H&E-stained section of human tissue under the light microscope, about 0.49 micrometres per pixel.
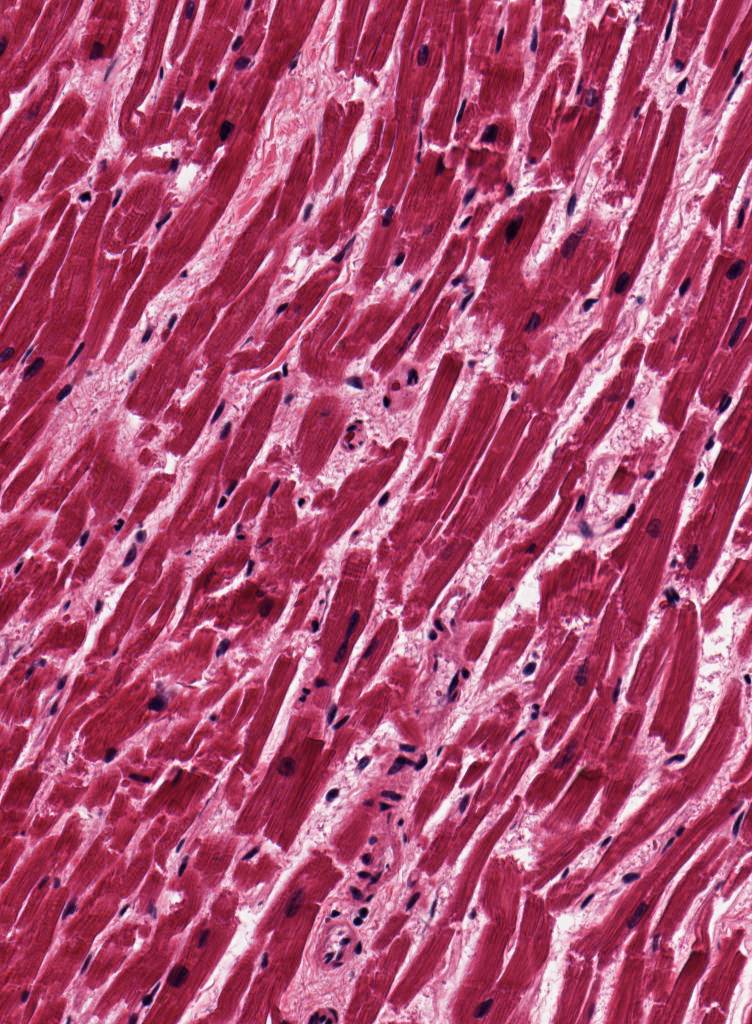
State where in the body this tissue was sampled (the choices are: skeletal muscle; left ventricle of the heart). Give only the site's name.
left ventricle of the heart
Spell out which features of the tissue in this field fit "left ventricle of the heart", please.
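This field is left ventricle of the heart, and two features in it fit that name.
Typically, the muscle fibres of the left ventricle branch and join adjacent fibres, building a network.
Here, many fibres branch and join their neighbours in just that way.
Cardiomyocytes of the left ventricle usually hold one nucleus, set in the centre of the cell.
The fibres in this field have oval nuclei lying centrally, which agrees. Between the fibres lies pale, loose, wispy connective tissue with scattered small dark nuclei, and no fat cells are present anywhere.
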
